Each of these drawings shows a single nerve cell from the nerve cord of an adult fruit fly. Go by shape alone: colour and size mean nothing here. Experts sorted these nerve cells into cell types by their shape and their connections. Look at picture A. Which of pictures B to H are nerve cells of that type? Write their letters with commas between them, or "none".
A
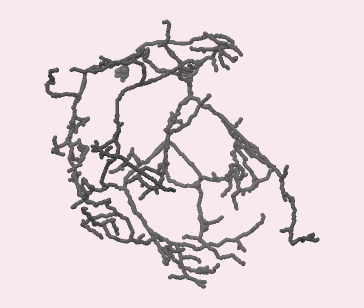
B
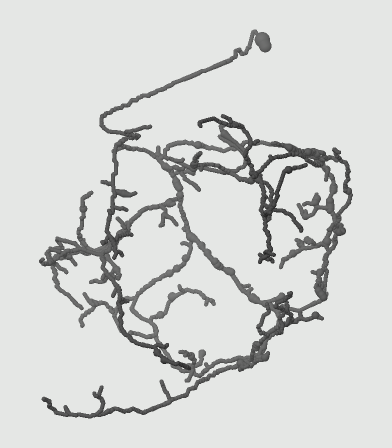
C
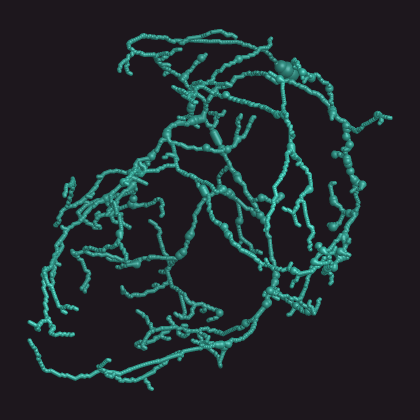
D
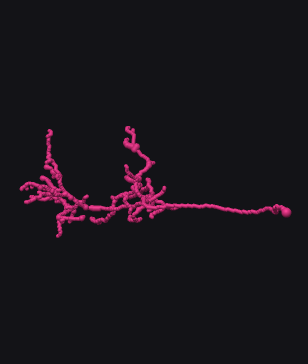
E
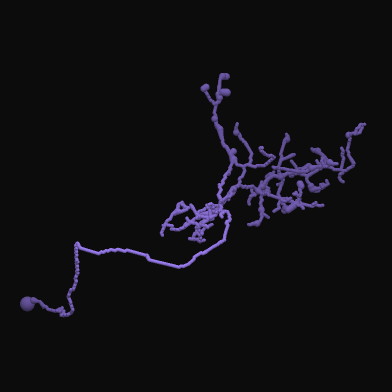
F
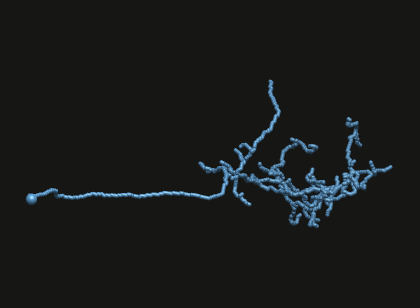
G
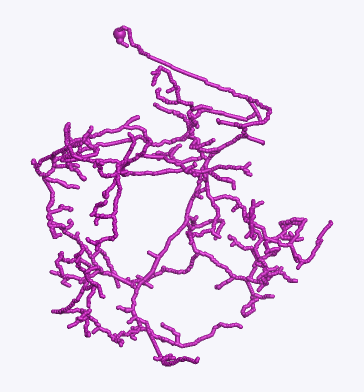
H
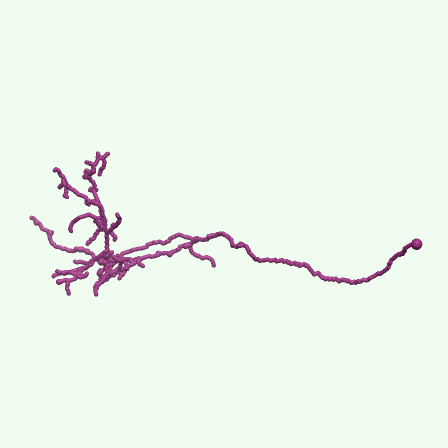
B, C, G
